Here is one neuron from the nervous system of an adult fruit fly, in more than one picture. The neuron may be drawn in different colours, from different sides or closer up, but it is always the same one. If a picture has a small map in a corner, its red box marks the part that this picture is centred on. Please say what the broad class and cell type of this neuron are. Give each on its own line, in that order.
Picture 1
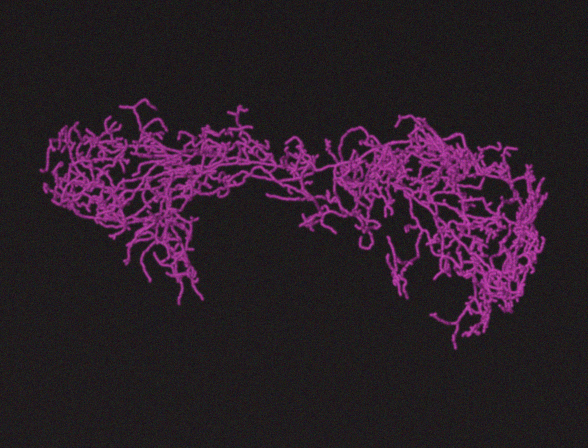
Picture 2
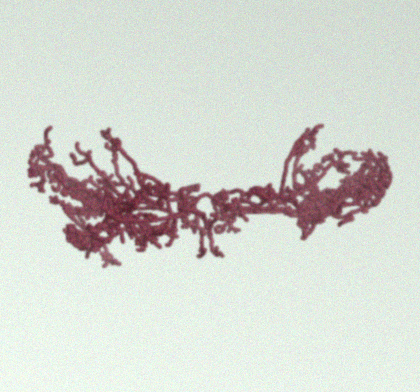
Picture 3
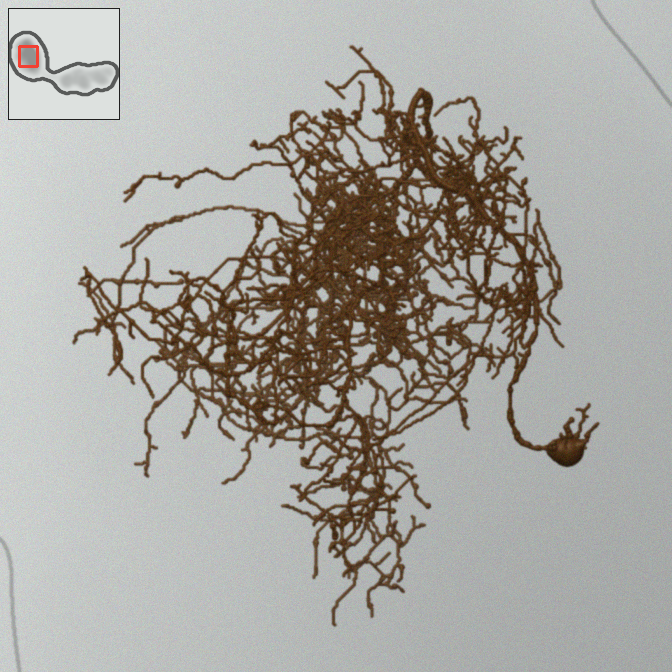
central-brain intrinsic neuron
PLP211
